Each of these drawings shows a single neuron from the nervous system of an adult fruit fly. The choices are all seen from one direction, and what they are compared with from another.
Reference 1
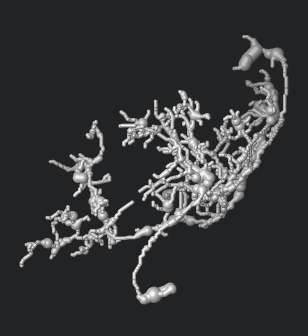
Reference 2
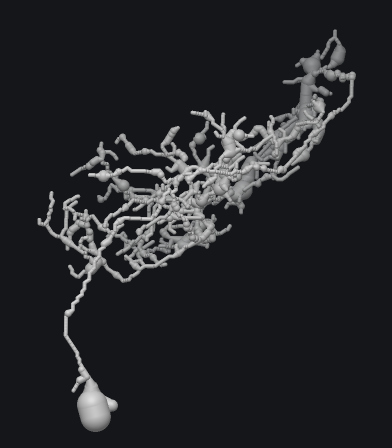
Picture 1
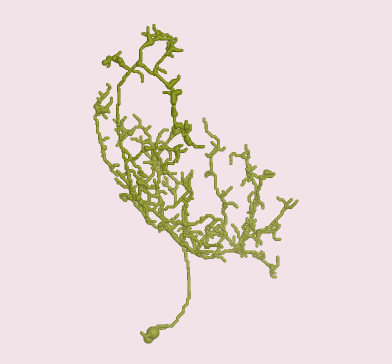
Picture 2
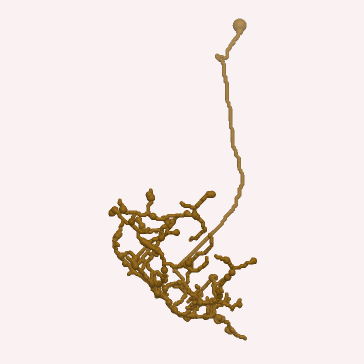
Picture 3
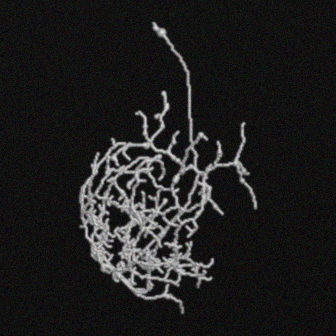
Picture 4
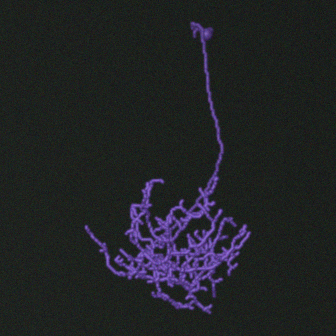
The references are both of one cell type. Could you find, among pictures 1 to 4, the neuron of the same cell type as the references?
1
